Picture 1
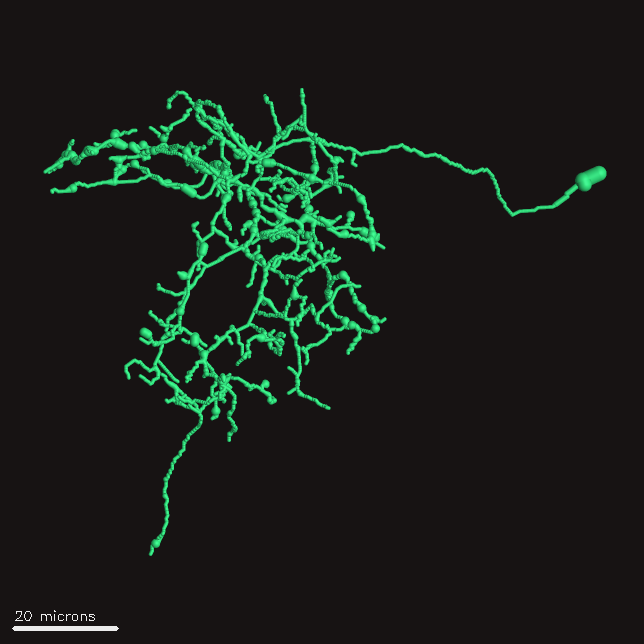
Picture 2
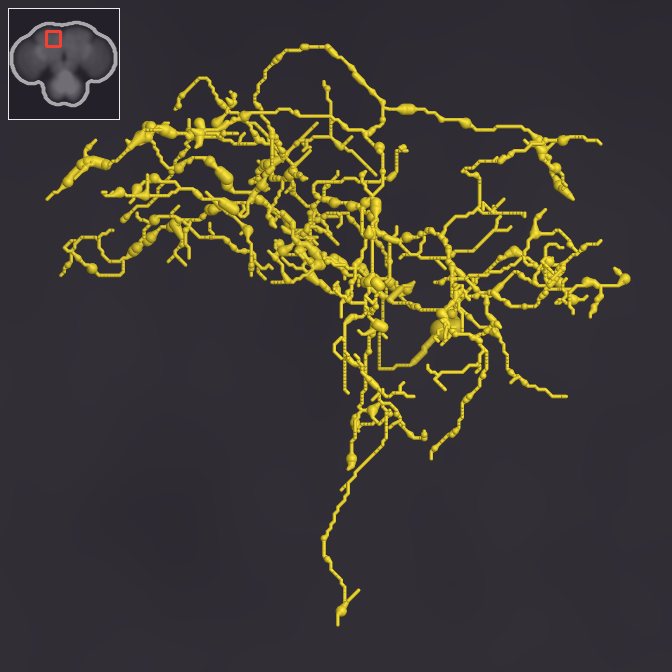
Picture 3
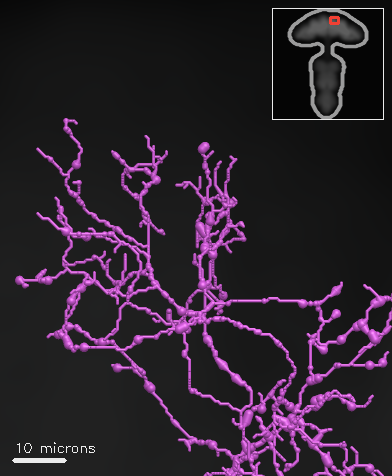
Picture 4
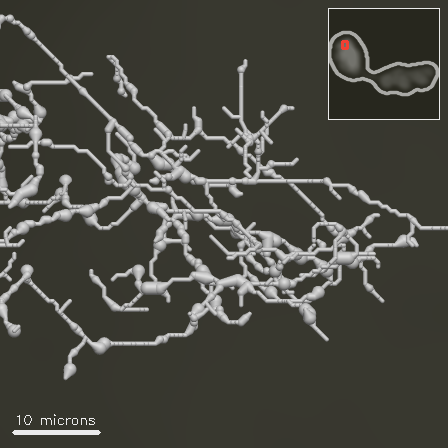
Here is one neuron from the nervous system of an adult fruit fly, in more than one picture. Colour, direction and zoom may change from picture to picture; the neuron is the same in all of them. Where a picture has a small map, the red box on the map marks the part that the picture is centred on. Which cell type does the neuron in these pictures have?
SIP069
